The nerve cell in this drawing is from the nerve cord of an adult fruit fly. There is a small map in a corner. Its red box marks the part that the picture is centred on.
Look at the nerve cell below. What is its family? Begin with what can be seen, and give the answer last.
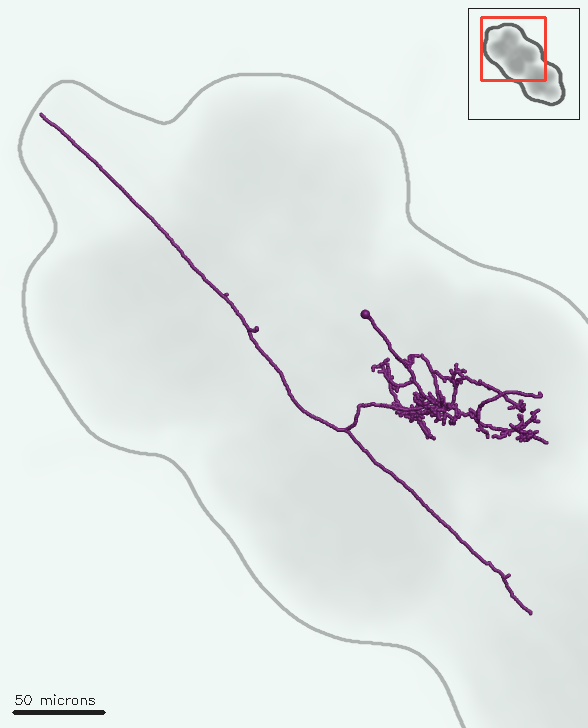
From left to right in the picture it spans about 300 microns. As drawn here it is about as wide as it is tall. This is an ascending neuron. Its family is hemilineage 10B.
